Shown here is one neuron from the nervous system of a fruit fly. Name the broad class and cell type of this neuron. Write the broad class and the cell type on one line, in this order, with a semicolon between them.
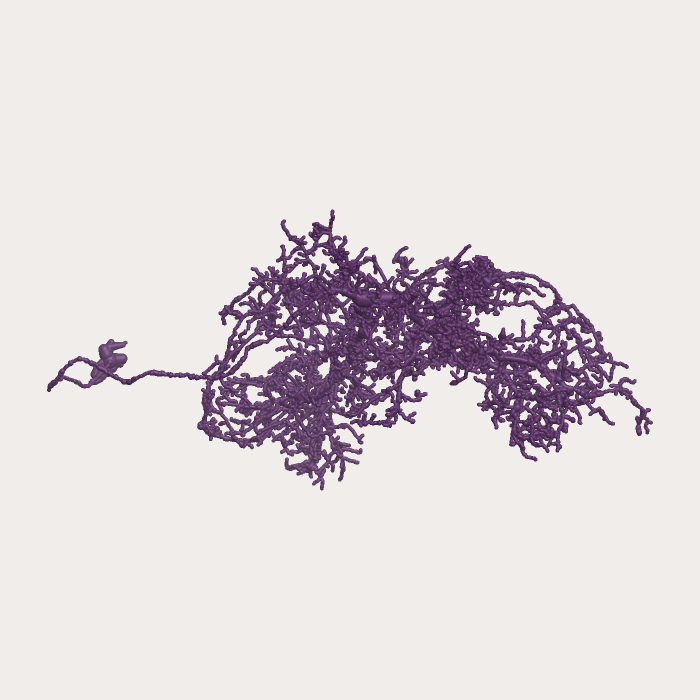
central-brain intrinsic neuron; PVLP010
